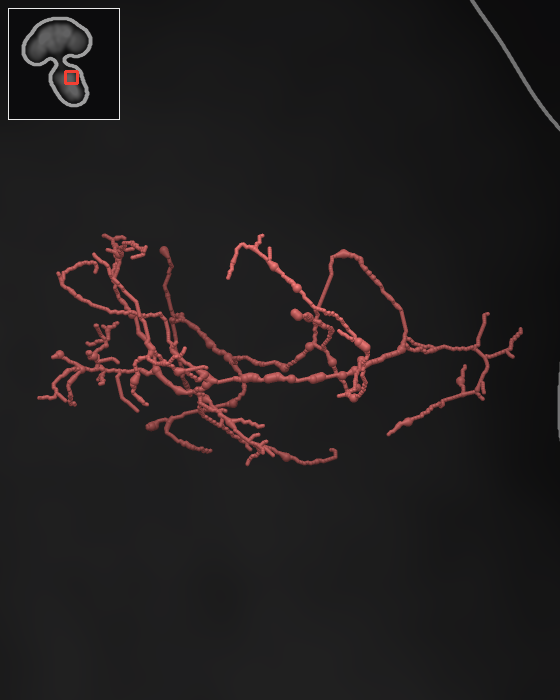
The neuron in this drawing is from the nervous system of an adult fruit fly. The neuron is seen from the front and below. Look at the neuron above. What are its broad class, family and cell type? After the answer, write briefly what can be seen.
This is a nerve-cord intrinsic neuron. Its family is hemilineage 20A.22A. It is of cell type IN20A.22A062. It is in the nerve cord and does not reach the brain. No cell body is drawn. Dozens of branch ends can be seen.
